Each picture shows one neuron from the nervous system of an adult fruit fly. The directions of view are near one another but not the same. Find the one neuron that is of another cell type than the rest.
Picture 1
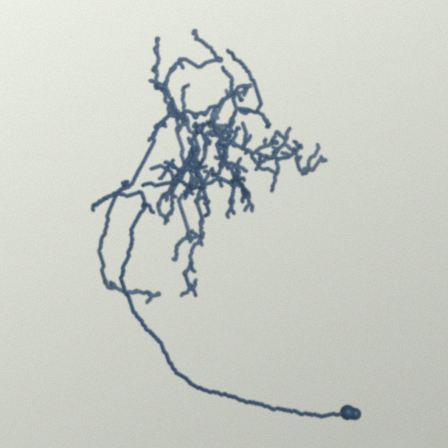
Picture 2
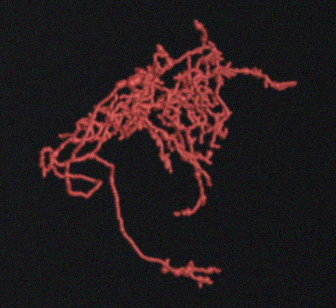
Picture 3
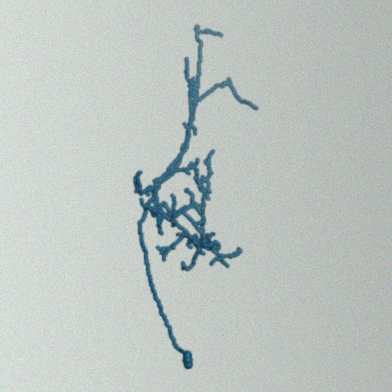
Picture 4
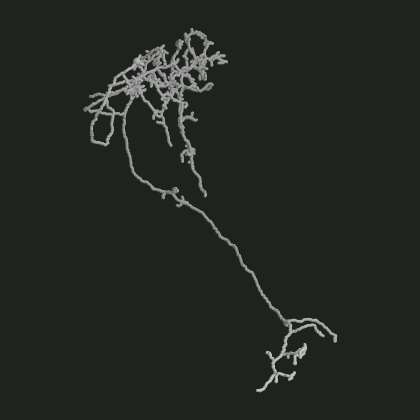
Picture 3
